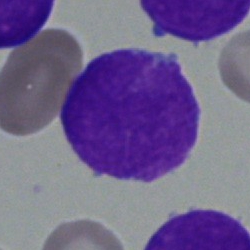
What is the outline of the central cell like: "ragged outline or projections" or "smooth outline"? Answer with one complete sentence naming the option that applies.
Rough rather than smooth is the outline of this cell.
